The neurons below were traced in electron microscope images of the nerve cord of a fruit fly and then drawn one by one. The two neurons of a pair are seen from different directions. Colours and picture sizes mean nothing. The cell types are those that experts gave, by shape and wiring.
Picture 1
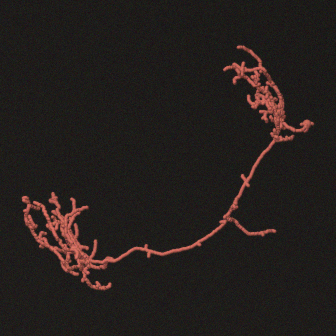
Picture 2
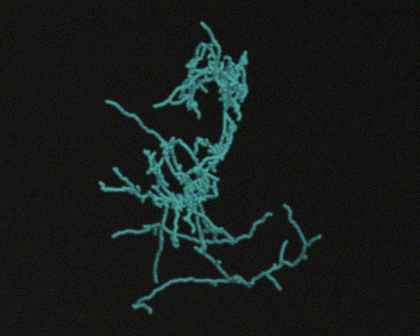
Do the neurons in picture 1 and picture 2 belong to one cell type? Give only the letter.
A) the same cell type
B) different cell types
B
